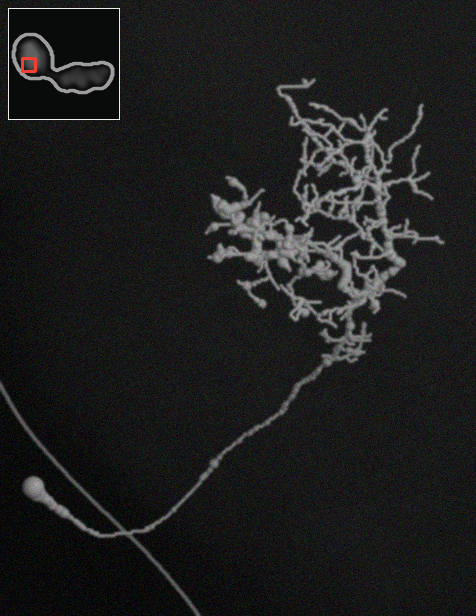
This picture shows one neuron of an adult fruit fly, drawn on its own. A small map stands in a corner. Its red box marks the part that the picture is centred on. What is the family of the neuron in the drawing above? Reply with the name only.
hemilineage MD3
